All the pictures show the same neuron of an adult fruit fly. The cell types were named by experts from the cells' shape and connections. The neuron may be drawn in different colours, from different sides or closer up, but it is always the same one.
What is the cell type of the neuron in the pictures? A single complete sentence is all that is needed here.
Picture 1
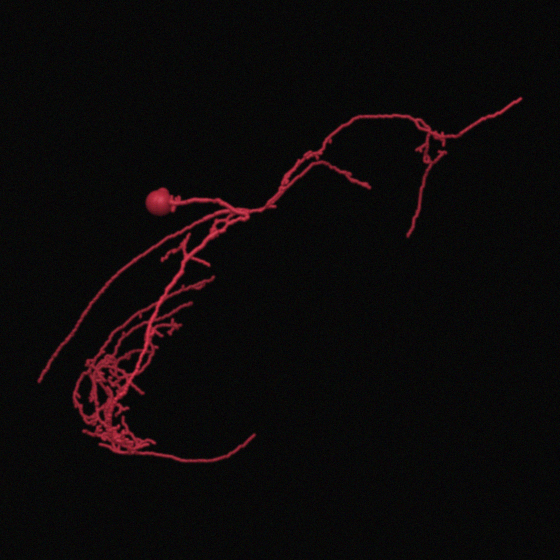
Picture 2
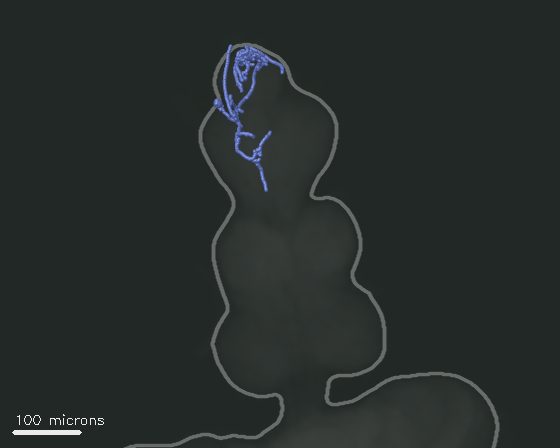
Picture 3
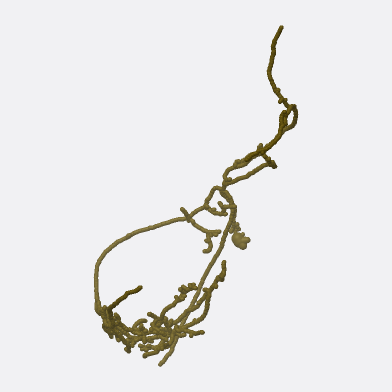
This neuron is classified under the cell type LK.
